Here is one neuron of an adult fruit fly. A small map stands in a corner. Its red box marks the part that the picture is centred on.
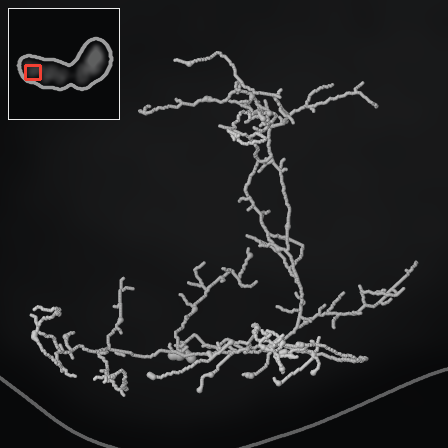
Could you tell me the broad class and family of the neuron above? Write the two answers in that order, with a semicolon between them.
nerve-cord intrinsic neuron; hemilineage 09A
